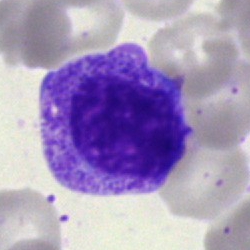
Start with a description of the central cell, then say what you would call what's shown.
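Small rounded bleb projecting from top edge. Nucleus off-centre, toward right side. Chromatin dark purple, patchy, uneven density. One small clear vacuole in cytoplasm near left edge. Myelocyte.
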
